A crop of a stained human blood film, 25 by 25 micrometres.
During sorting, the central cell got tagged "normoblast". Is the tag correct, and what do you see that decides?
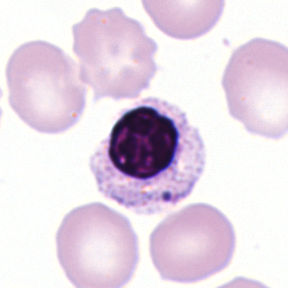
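Yes, normoblast holds up here, and typical lymphocyte drops out. What settles it is the cytoplasm, which is pale greyish-pink.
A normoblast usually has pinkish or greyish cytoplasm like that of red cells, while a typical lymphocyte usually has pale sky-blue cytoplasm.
The nucleus is round in outline and about 6 micrometres across.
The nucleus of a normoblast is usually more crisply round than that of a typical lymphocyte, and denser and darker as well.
No nucleolus shows in the nucleus. Beyond that, the cell's edge is irregular and a little ragged, the cytoplasm has a fine, faintly granular speckle, and one small dark purple dot sits in the cytoplasm at the lower right.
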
